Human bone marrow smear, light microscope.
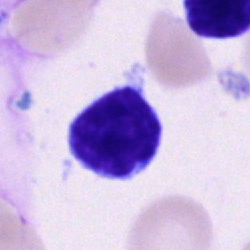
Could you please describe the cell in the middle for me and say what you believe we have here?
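A single unlobed mass forms the nucleus, filling almost the entire cell and leaving at most a barely visible rim of cytoplasm. Its chromatin stains very dark purple and looks dense. The outline is roughly round, with slightly flattened, angular sides. It is a lymphocyte.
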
